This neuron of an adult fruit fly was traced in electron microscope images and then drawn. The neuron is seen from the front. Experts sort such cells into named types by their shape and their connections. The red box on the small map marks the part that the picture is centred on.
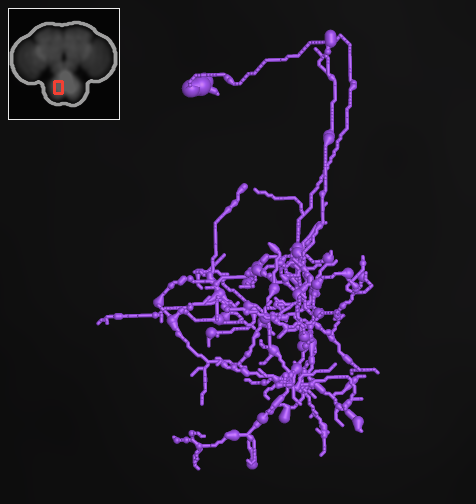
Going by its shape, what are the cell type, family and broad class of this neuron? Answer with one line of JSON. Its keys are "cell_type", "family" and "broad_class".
{"cell_type": "IN20A.22A086", "family": "hemilineage 20A.22A", "broad_class": "nerve-cord intrinsic neuron"}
